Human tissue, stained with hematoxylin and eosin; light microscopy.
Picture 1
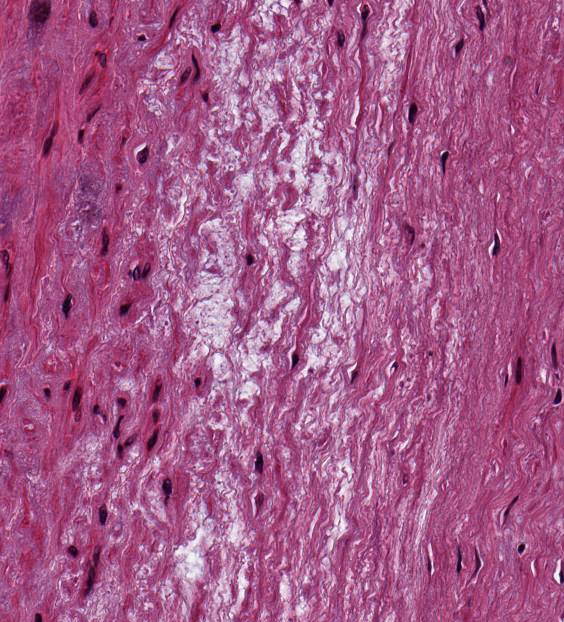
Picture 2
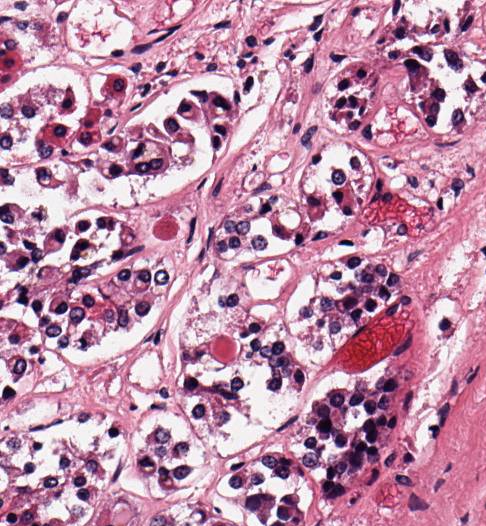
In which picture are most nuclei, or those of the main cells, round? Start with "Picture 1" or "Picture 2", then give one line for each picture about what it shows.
Picture 2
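What picture 1 shows: The nuclei are dark and elongated, lying parallel to the fibres.
What picture 2 shows: The nuclei are mostly small, round and darkly stained.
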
